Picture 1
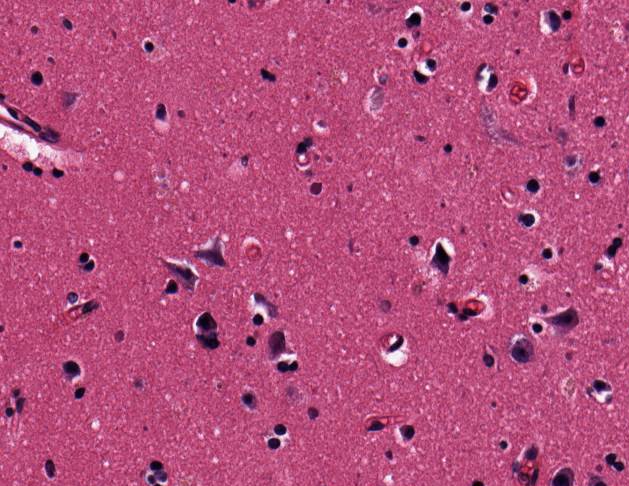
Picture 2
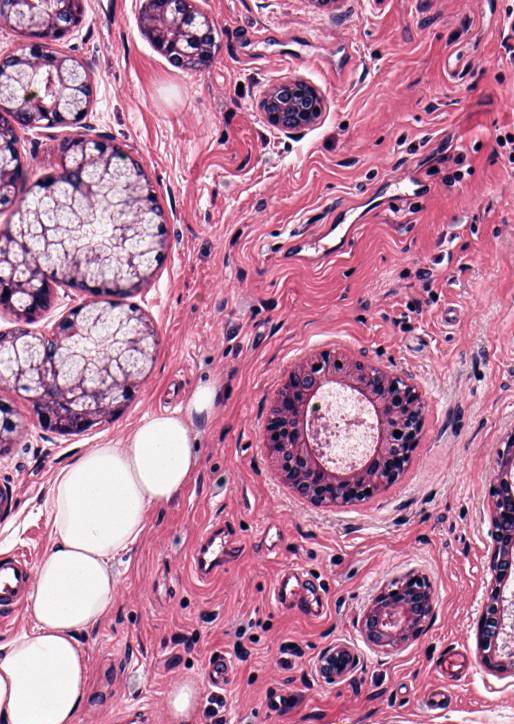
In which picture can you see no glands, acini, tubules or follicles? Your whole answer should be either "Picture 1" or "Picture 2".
Picture 1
